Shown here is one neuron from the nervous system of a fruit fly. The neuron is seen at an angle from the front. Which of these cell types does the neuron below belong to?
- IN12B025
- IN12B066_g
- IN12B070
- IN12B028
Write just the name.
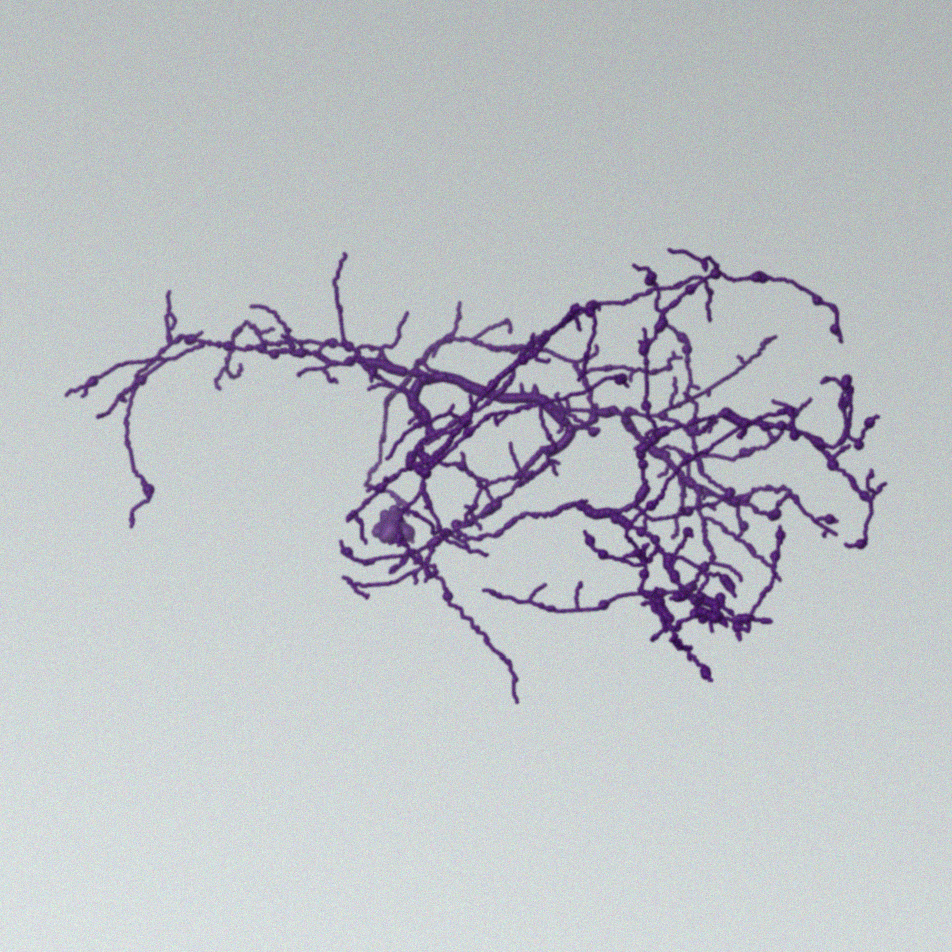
IN12B028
